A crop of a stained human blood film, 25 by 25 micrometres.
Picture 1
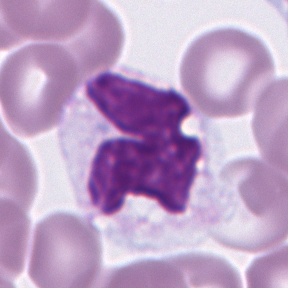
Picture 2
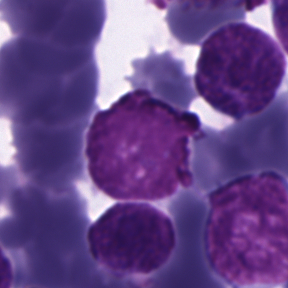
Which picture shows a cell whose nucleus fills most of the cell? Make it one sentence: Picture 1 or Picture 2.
There is only a narrow rim of cytoplasm in the cell in picture 2.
